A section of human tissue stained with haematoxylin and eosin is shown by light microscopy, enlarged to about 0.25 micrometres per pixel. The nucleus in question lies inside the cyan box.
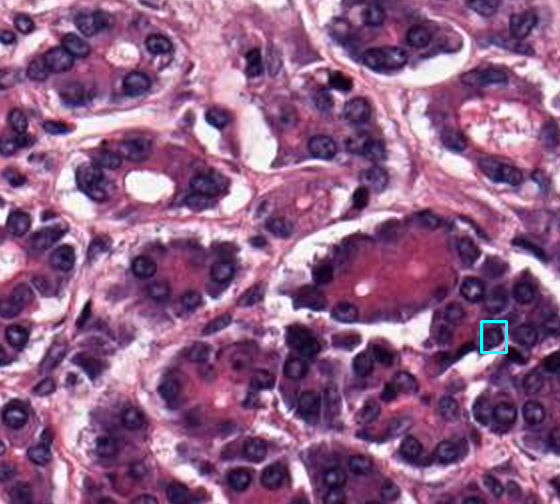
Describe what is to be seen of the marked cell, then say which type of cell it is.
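The nucleus is round and darkly stained with a fairly smooth edge. The cytoplasm is purple and forms only a narrow rim around the nucleus, with borders that blur into the neighbouring cells. The cell sits in a tightly packed group of cells with similar round dark nuclei, bordered by pale strands of connective tissue. Type of cell: pancreatic acinar cell.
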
